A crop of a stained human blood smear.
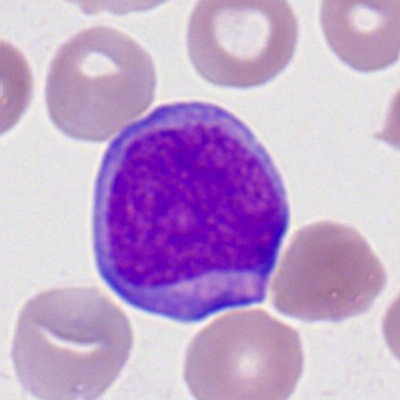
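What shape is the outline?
Smooth and roughly round, I'd say, with no projections from the surface.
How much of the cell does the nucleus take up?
Most of it, leaving only a narrow rim of cytoplasm, which is blue and widest below the nucleus.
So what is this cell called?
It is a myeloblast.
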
